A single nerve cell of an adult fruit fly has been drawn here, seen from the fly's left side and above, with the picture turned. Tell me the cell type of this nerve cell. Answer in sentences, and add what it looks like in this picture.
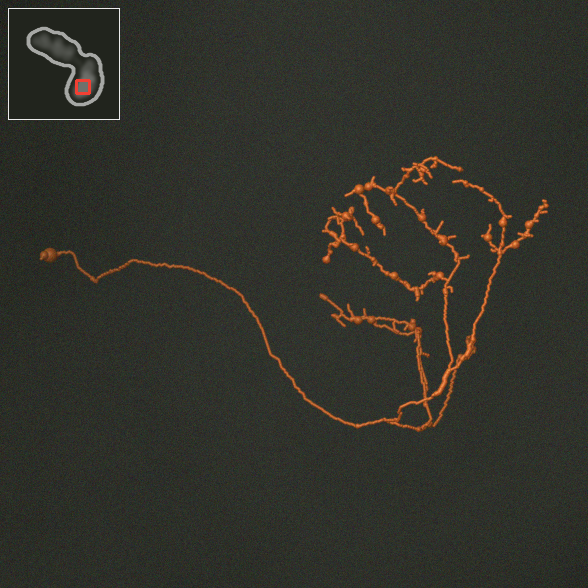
The cell type is FB4Z_a. It is a central-brain intrinsic neuron. The cell body can be seen on the left of the picture. Dozens of branch ends can be seen.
